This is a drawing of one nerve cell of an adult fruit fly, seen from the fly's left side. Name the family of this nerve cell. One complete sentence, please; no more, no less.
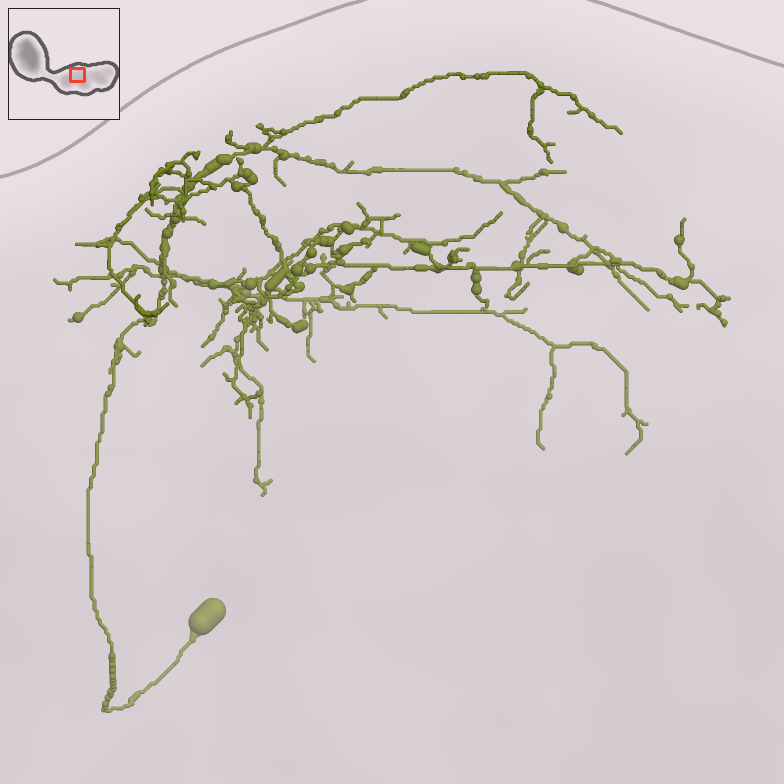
It is hemilineage 03B that is the family of this nerve cell.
